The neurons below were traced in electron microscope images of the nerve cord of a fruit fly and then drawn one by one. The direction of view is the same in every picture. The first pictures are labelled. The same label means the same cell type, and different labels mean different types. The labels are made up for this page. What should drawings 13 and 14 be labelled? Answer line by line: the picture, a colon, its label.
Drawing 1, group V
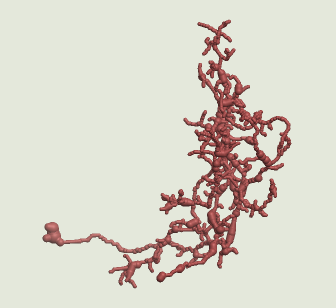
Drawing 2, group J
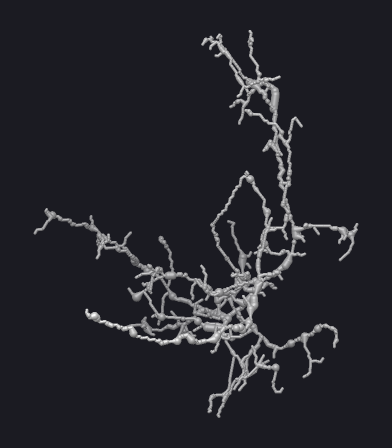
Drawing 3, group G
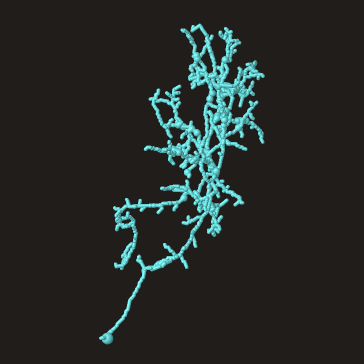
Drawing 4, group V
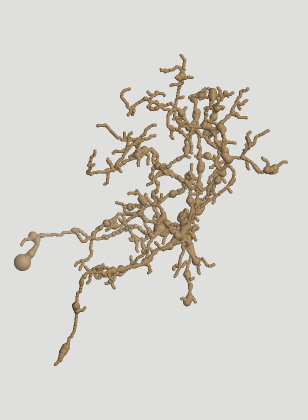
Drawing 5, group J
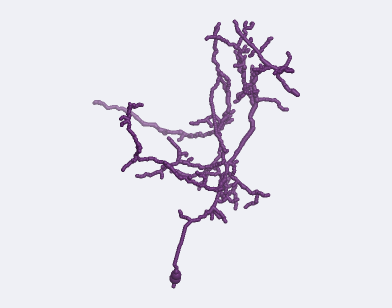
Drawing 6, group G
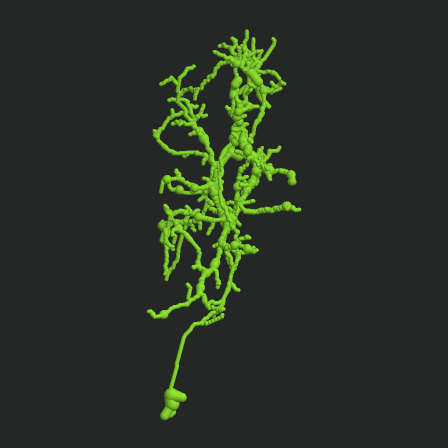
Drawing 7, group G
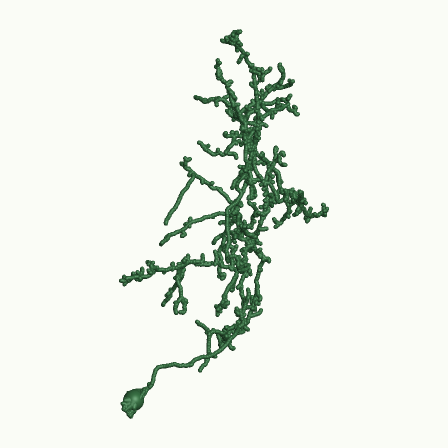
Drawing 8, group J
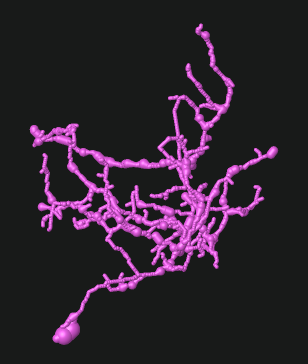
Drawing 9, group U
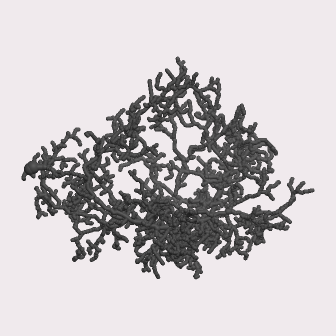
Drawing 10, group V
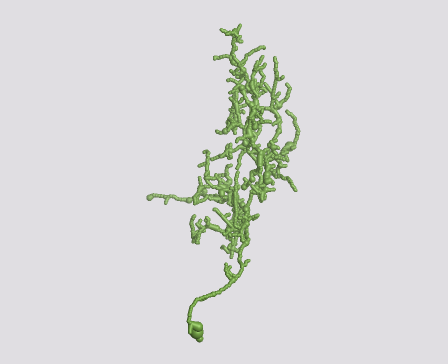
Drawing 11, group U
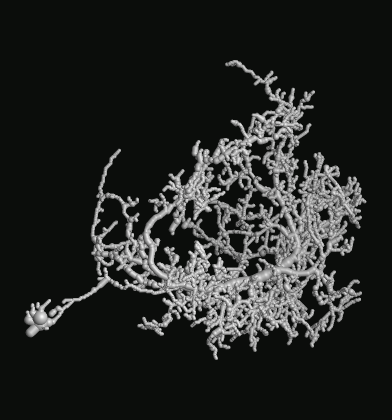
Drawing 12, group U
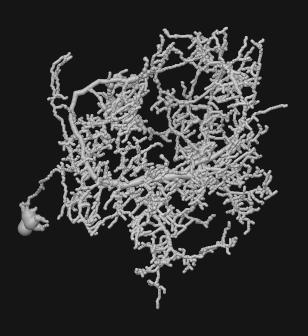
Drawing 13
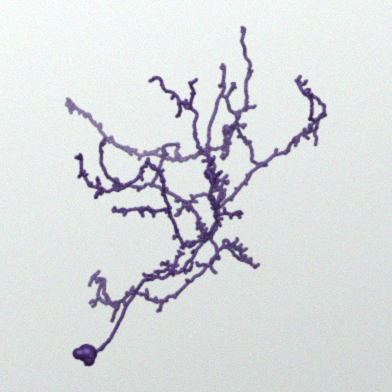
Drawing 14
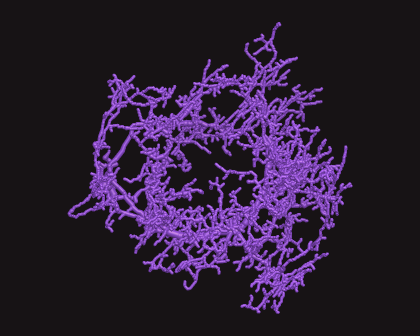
13: group J
14: group U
